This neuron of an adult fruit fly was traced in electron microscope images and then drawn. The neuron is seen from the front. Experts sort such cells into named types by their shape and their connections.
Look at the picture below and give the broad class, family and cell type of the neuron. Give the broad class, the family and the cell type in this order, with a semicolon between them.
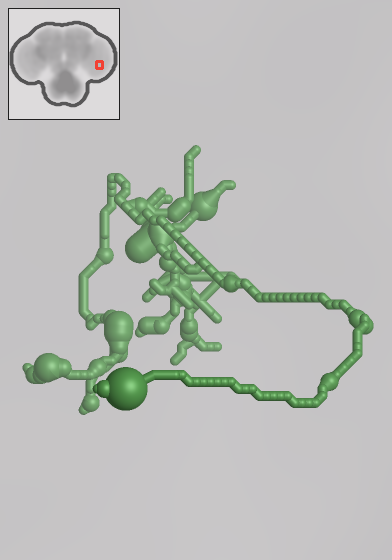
optic-lobe intrinsic neuron; Cm; Cm2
